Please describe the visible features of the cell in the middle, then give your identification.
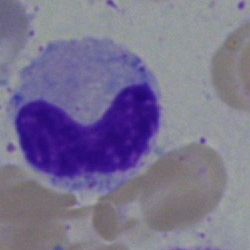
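Roughly round outline. Nucleus bean-shaped, indentation facing upward, lying in the lower half of the cell. Cytoplasm abundant, pale greyish-blue. Name: band neutrophil.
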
